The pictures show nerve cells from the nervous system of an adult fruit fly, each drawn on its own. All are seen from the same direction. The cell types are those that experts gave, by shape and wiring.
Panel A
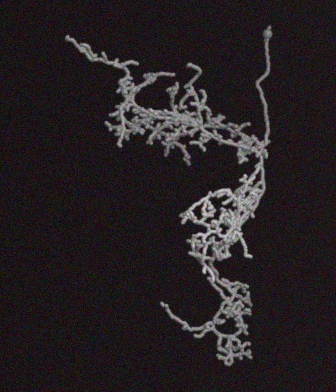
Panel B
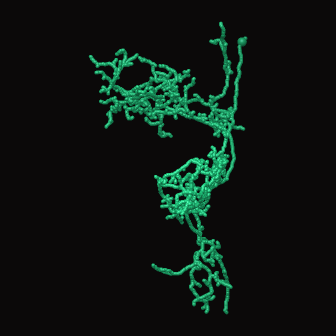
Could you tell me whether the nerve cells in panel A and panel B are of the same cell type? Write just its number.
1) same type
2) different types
1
